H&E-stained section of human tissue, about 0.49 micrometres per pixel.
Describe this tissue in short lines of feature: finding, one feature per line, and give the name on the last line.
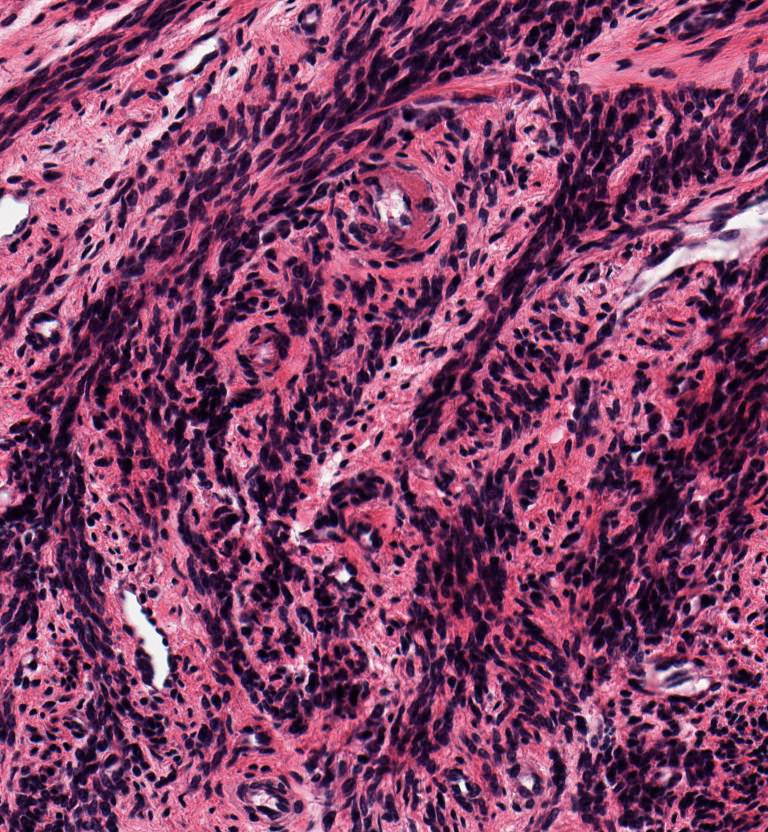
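Cells: densely packed and spindle-shaped, filling the whole field.
Epithelium and glands: none anywhere.
Nuclei: elongated to oval, dark purple.
Cytoplasm: pink; you won't be able to make out the cell borders.
Pattern: dark crowded zones alternating with paler zones, where pink fibrillary material separates the nuclei.
Name: uterus other than the cervix.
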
